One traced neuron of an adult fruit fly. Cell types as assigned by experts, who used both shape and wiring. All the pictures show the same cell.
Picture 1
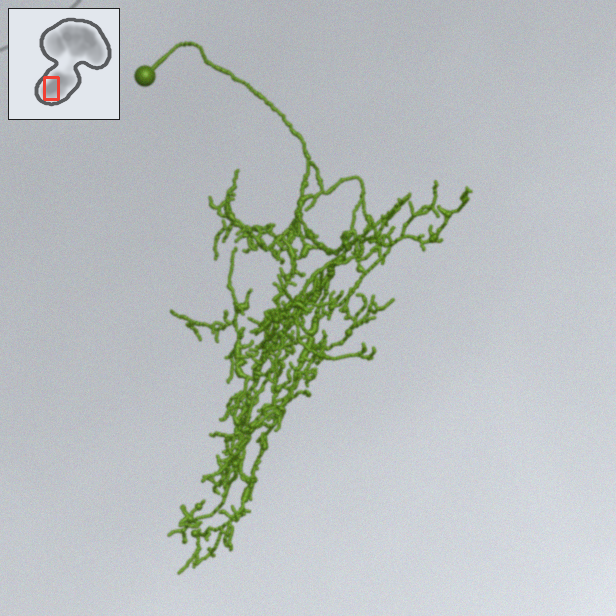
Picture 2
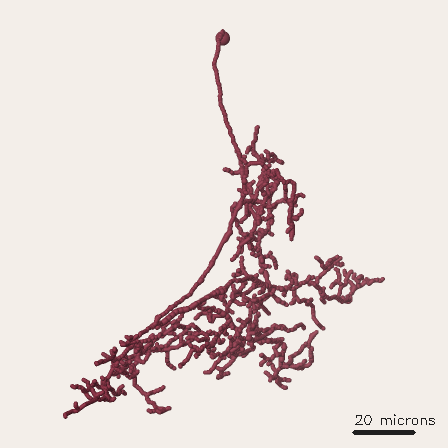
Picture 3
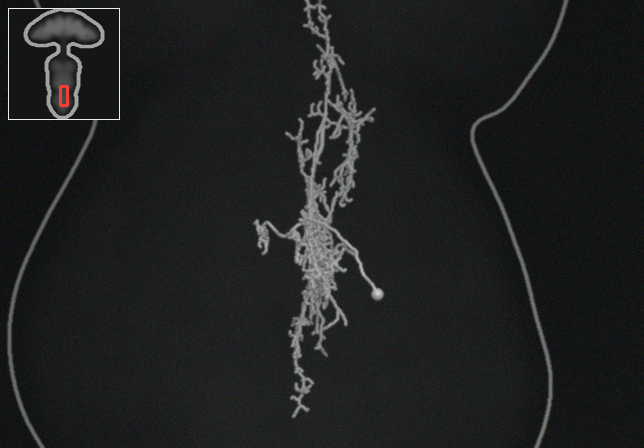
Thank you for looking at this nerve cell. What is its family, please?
hemilineage 23B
